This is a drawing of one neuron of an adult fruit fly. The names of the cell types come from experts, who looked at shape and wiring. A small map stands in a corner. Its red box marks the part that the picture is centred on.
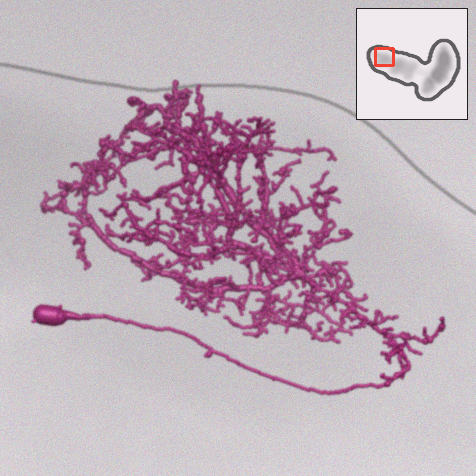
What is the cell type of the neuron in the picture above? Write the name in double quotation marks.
"IN12B012"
